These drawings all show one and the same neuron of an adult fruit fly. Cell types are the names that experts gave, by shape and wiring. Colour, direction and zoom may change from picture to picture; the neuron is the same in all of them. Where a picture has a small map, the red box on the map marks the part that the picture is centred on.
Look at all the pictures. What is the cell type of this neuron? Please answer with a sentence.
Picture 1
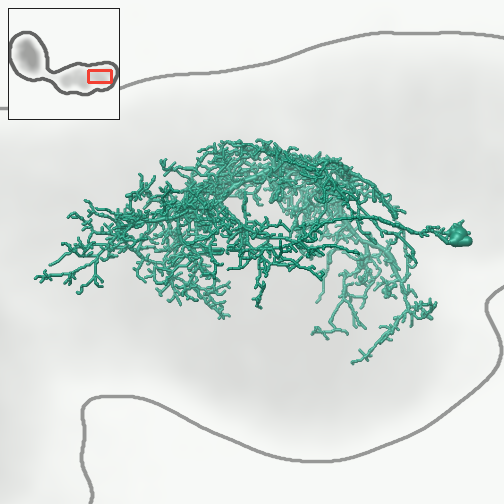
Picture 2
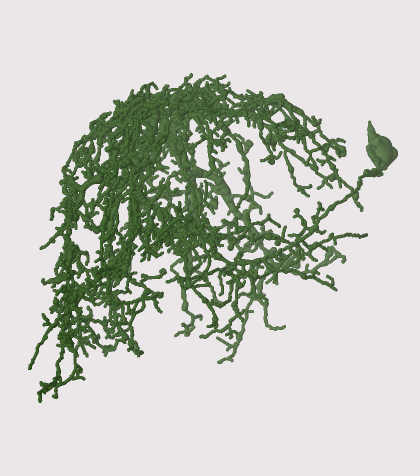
The cell type is IN21A001.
